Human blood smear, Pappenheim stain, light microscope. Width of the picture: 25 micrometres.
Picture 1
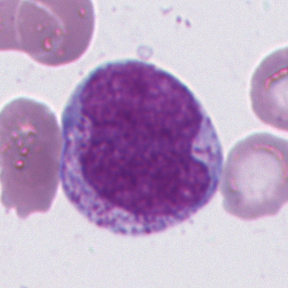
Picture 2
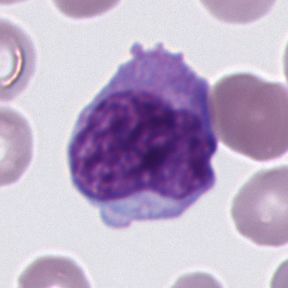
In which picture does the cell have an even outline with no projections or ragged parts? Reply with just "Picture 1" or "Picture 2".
Picture 1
